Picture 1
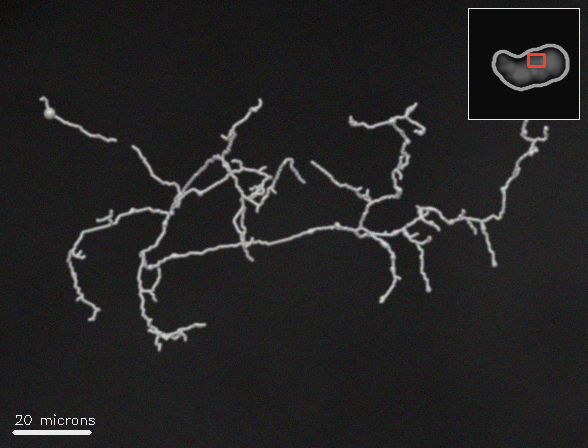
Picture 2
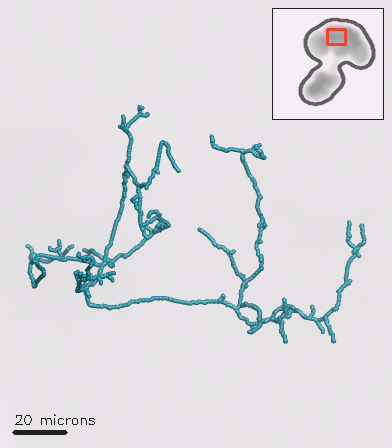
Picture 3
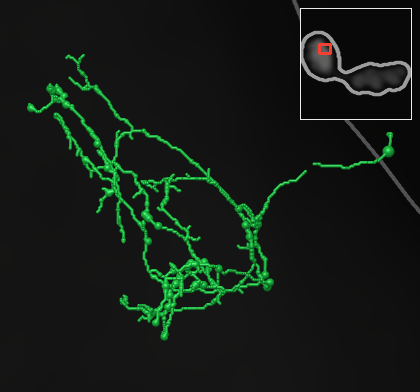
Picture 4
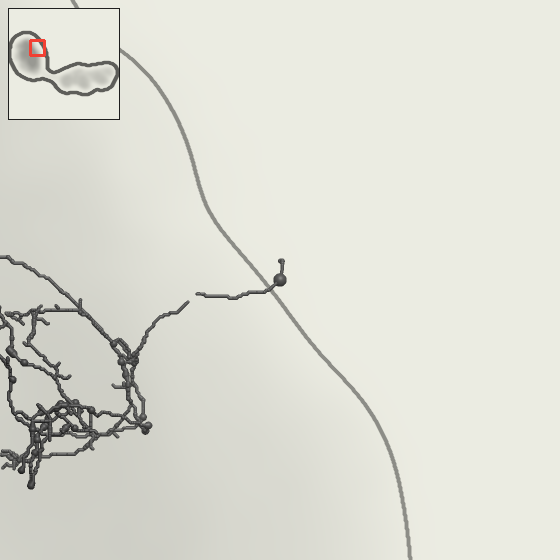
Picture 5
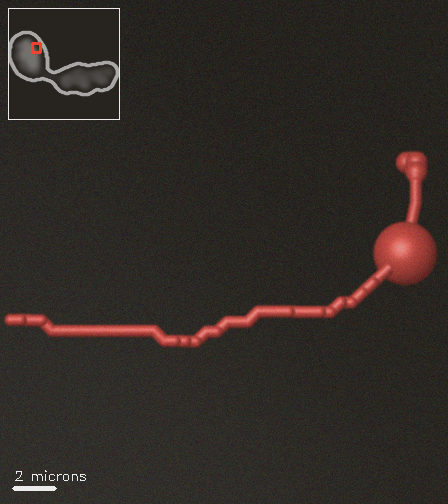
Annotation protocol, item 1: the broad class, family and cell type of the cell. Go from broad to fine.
central-brain intrinsic neuron; hemilineage PSp3; IB087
